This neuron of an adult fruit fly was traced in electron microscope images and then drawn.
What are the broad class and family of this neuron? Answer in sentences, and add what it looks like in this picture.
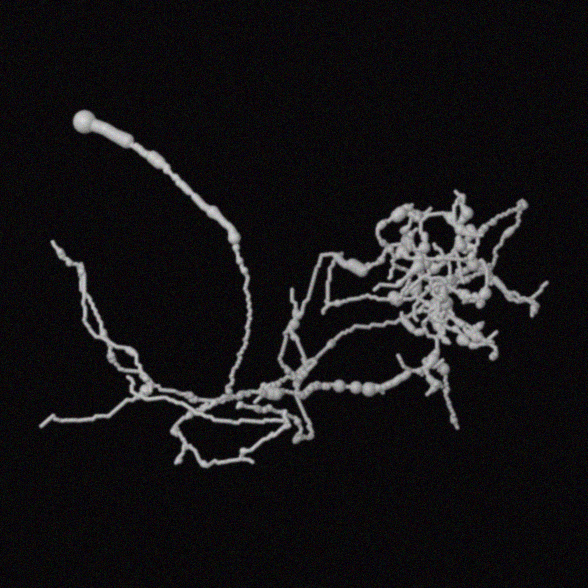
It is a central-brain intrinsic neuron. Its family is hemilineage VLPd&p1_posterior. The cell body is at the upper left of the picture. Dozens of branch ends can be seen.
